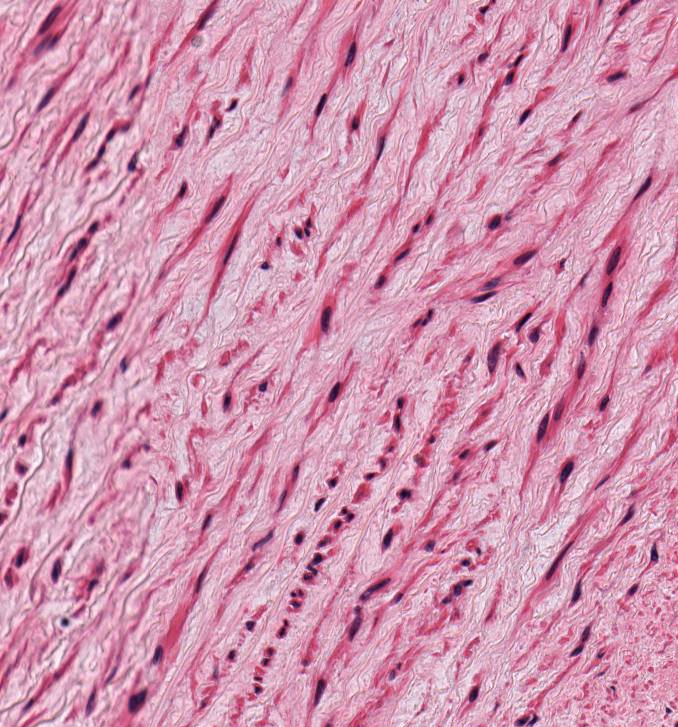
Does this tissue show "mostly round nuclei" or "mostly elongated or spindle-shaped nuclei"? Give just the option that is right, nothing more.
Mostly elongated or spindle-shaped nuclei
